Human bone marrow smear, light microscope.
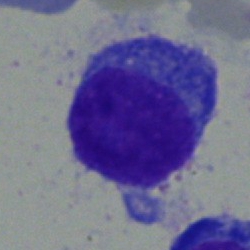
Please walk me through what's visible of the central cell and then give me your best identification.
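Notice the small pale blue bulge projecting from the lower edge of this roughly round cell, whose outline is slightly irregular. Its nucleus sits off-centre, toward the lower left. The chromatin is dark purple and fairly even, lacking coarse clumps. What we have here is a plasma cell.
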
